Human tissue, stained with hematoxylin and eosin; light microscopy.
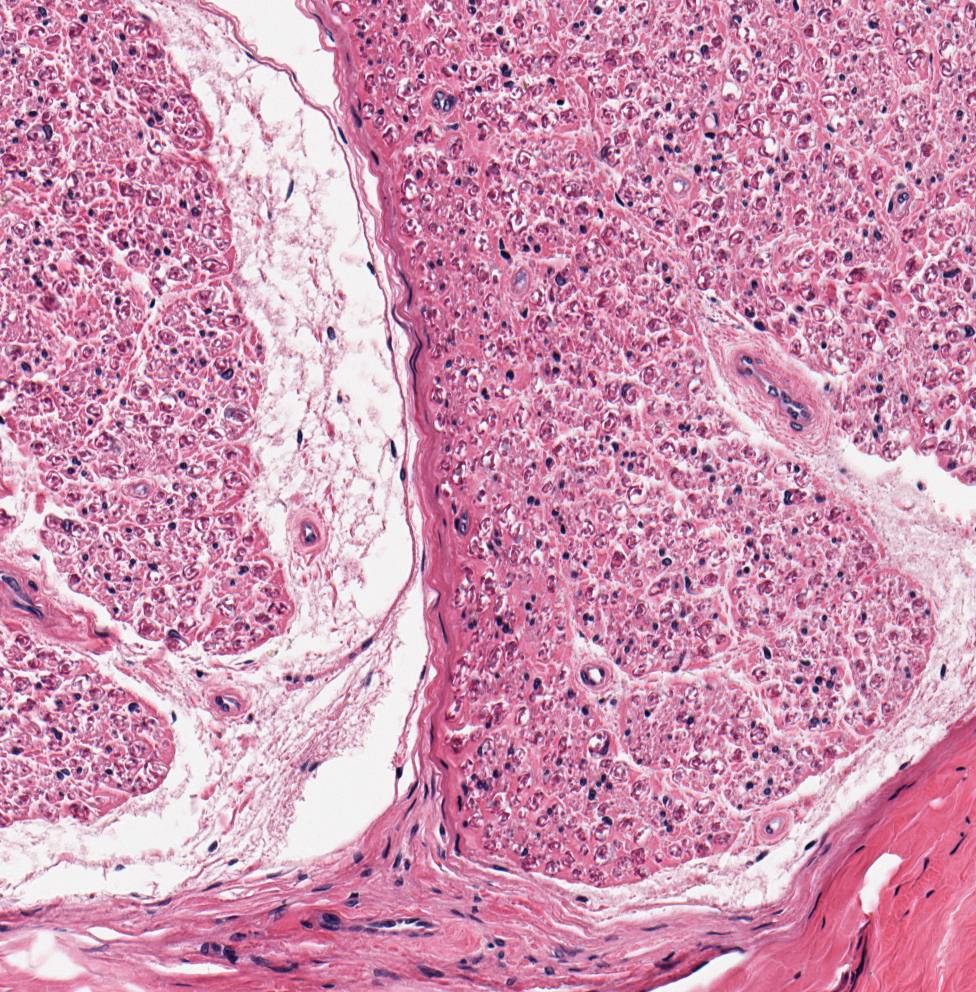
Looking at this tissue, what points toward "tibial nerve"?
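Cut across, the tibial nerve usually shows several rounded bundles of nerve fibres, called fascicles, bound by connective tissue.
Two fascicles appear here, their fibres cut across as many small round profiles.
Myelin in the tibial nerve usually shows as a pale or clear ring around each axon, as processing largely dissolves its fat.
Each profile here has a central pink axon within a clear halo.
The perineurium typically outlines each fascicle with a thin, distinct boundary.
A thin compact band of flattened cells with elongated dark nuclei lines the left edge of the right fascicle.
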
